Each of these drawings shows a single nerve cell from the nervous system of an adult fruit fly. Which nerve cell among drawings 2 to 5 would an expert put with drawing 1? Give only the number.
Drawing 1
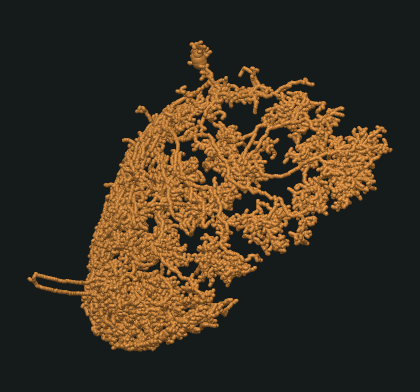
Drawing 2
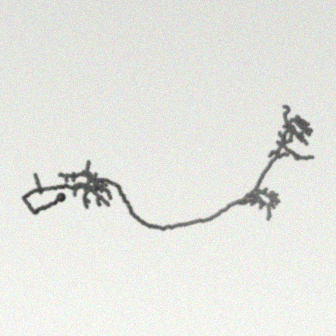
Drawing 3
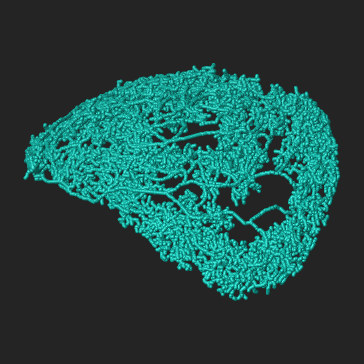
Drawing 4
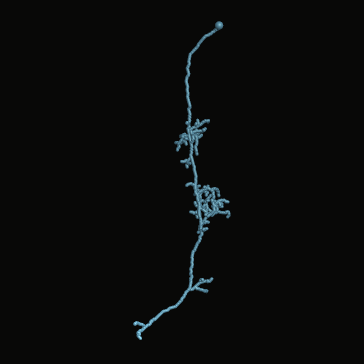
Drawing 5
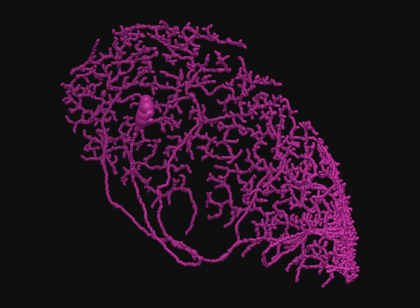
3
